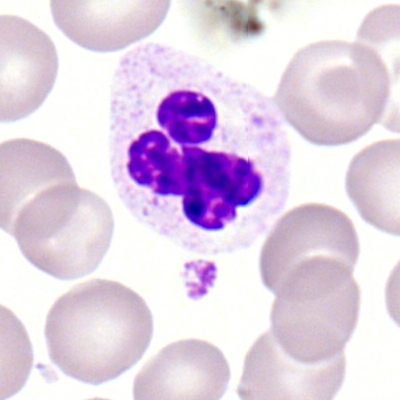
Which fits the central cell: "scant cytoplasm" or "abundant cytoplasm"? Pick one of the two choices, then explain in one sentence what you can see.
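Abundant cytoplasm. The cytoplasm is plentiful and very pale pinkish-lilac.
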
